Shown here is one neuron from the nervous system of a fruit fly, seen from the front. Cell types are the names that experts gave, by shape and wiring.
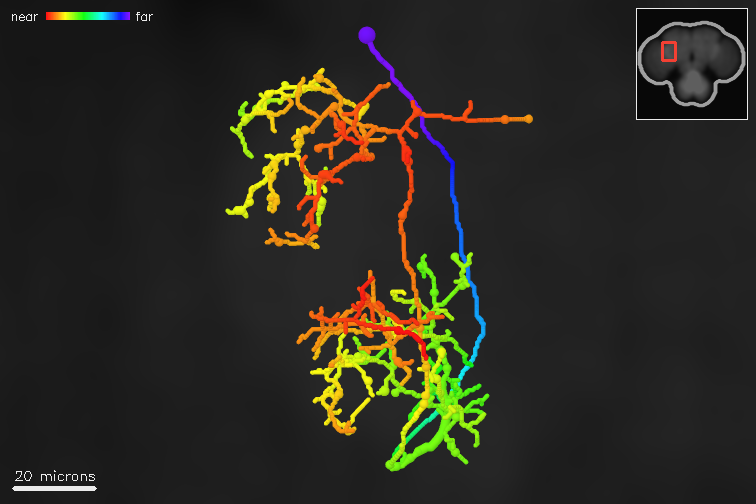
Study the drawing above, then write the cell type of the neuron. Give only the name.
CB1549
